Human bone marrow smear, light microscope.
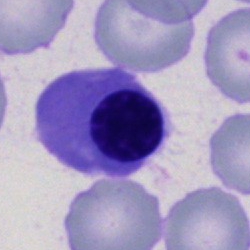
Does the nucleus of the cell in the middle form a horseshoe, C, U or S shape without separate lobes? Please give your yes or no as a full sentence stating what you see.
No, in this cell the nucleus forms a single compact round or oval shape.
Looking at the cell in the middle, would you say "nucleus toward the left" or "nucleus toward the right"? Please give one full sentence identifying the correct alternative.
To the left of the nucleus lies the bulk of the cytoplasm.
